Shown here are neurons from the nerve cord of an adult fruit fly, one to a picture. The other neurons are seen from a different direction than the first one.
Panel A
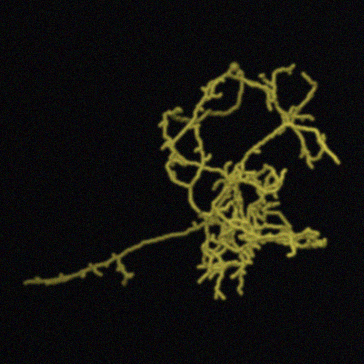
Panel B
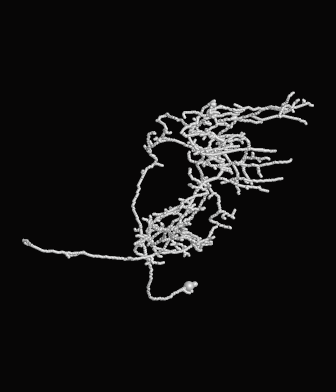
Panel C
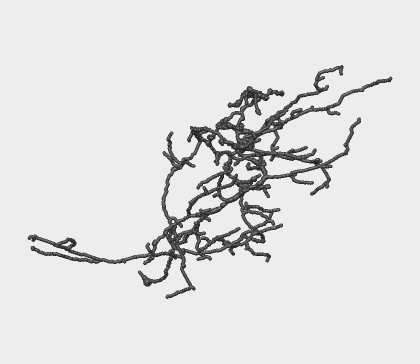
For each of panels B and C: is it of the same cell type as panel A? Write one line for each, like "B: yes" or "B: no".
B: yes
C: yes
